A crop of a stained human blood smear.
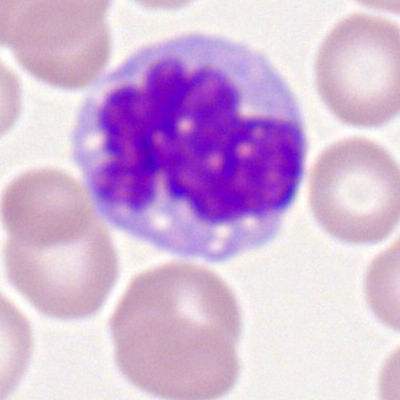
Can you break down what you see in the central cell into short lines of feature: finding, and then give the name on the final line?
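Outline: round and smooth all the way round
Nucleus: folded into several connected lobes
Vacuoles: small clear ones, notice, mostly in the lower cytoplasm
Granules: no coarse coloured ones filling the cytoplasm
Name: monocyte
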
